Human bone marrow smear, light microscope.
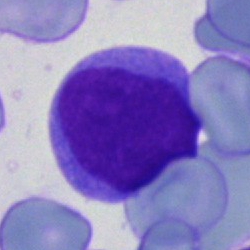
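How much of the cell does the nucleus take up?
Most of it; the nucleus is large.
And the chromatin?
Dark purple, with a fine, even texture.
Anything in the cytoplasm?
No granules and no vacuoles that I can see.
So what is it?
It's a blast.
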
